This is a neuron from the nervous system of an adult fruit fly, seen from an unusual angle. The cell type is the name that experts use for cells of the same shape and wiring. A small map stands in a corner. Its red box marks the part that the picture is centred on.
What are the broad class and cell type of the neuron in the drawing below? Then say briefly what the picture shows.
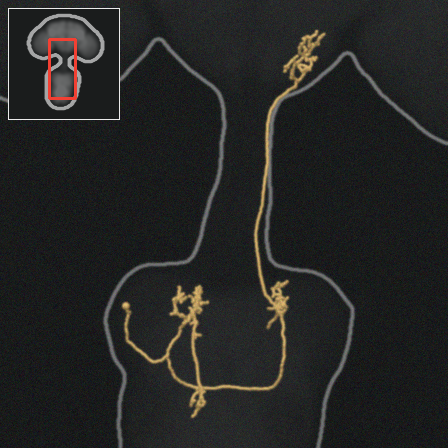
This is an ascending neuron. Its cell type is ANXXX200. As drawn here it is taller than it is wide.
